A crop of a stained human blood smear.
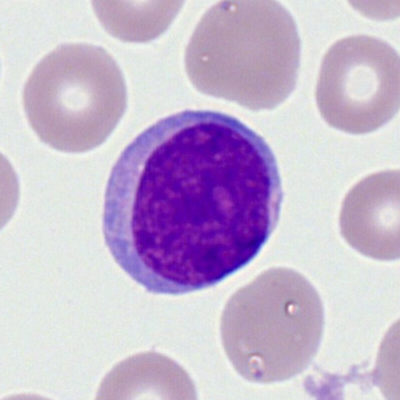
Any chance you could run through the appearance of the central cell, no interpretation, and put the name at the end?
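Notice how the nucleus fills most of this cell. What cytoplasm there is, is pale blue. Search it and you will see no granules, and no vacuoles either. The cell is a myeloblast.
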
